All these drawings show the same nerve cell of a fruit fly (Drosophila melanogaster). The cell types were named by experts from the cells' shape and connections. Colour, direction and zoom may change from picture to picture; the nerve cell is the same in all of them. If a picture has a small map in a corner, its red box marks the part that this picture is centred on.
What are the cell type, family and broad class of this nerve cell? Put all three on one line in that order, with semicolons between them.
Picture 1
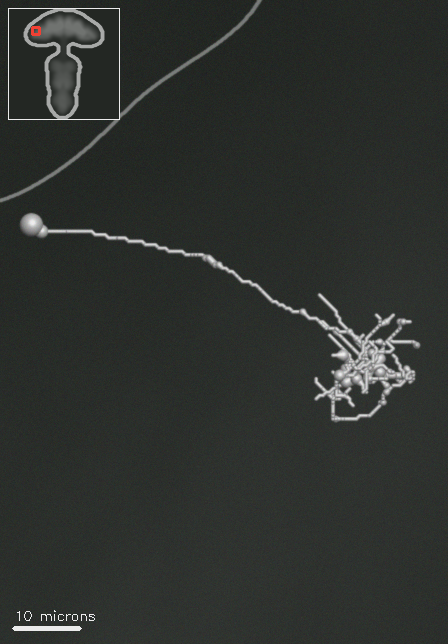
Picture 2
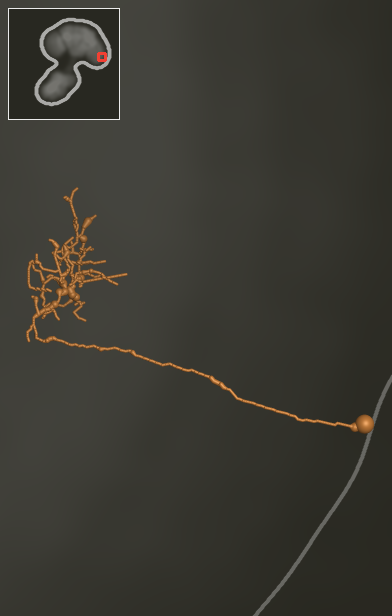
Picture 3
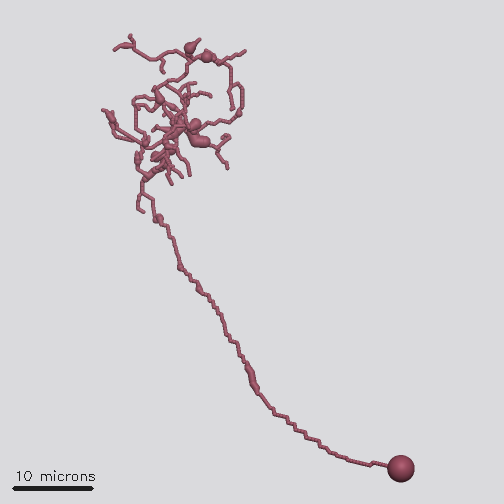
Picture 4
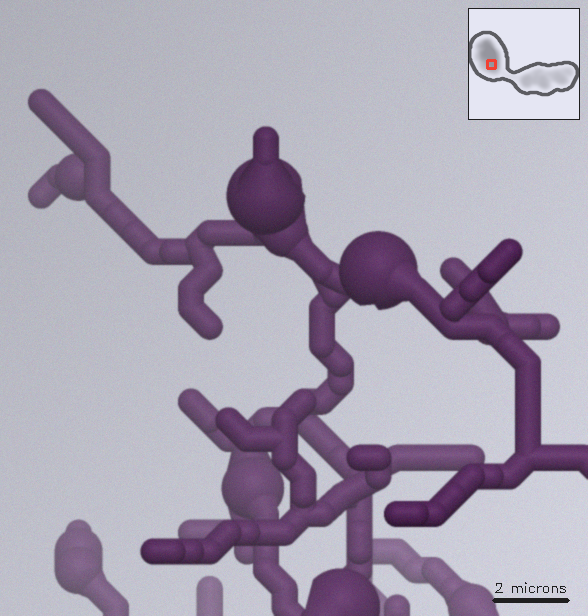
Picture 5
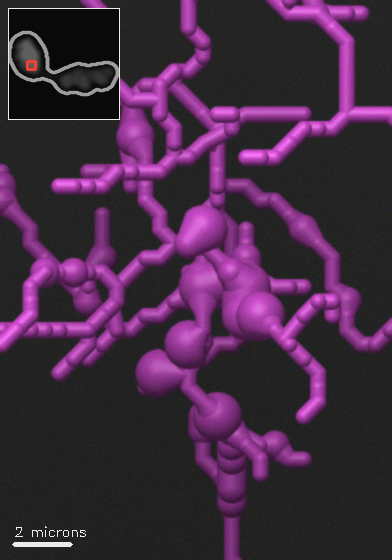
Cm1; Cm; optic-lobe intrinsic neuron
